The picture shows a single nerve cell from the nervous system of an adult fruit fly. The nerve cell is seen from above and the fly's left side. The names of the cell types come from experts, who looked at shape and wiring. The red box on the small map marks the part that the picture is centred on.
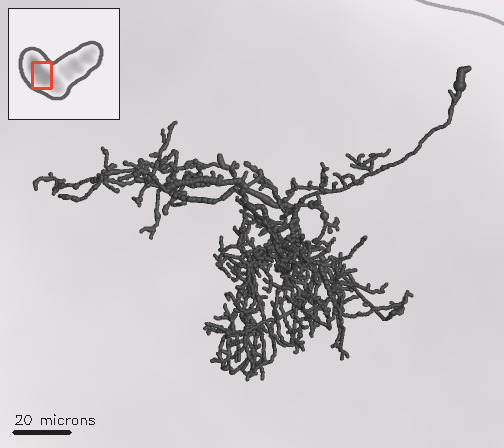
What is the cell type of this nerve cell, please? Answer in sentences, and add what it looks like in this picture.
It is of cell type VES074. Its broad class is central-brain intrinsic neuron. The cell body is at the upper right of the picture. By the scale bar it is about 160 microns wide in this view. Dozens of branch ends can be seen.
